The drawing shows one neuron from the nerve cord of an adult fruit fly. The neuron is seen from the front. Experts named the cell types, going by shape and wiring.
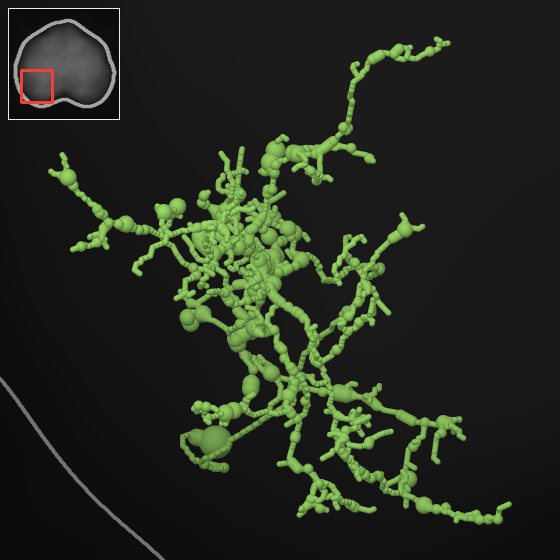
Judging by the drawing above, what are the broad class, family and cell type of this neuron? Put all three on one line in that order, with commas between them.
nerve-cord intrinsic neuron, hemilineage 20A.22A, IN20A.22A055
